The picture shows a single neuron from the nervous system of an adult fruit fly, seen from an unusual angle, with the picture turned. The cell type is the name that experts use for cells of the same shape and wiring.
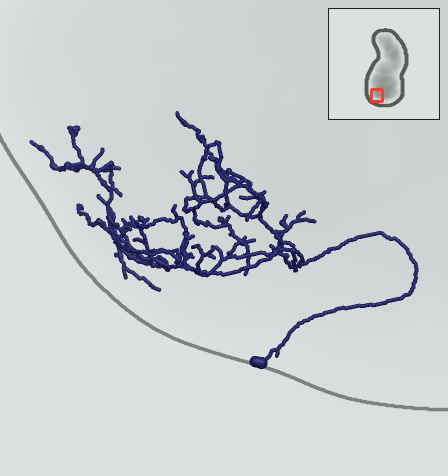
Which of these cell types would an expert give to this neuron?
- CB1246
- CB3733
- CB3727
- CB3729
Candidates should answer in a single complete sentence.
This neuron is given the cell type CB1246.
